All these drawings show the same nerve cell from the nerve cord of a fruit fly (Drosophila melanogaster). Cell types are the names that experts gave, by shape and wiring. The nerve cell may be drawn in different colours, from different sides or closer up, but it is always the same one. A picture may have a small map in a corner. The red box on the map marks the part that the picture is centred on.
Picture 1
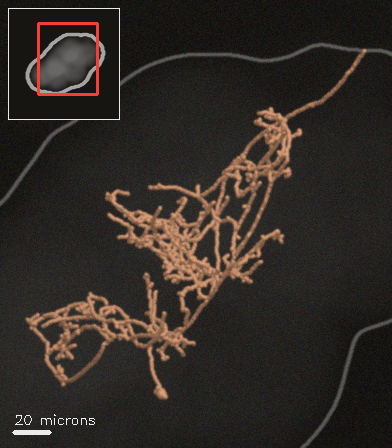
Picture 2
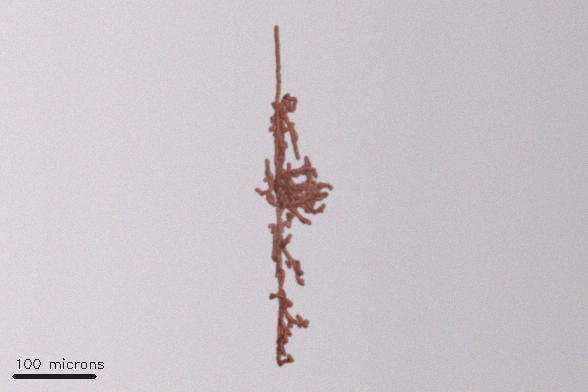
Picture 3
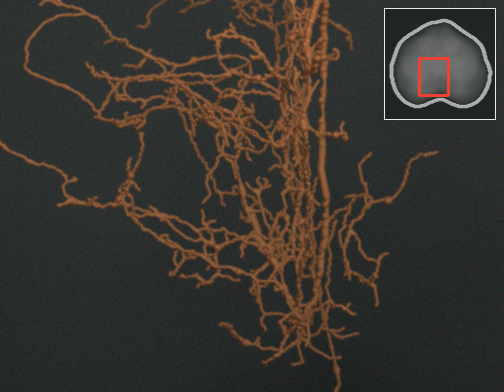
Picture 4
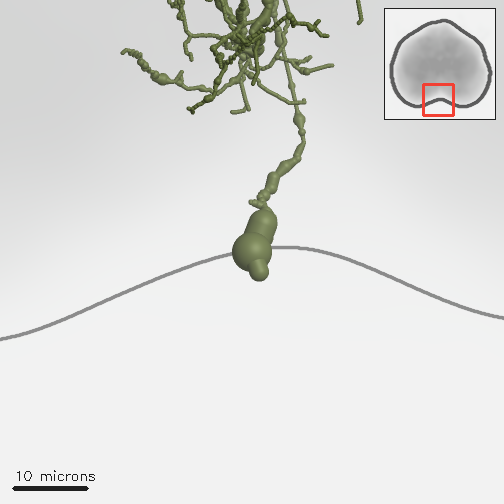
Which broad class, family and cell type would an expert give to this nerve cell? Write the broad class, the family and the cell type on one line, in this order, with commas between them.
ascending neuron, hemilineage 05B, AN05B103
